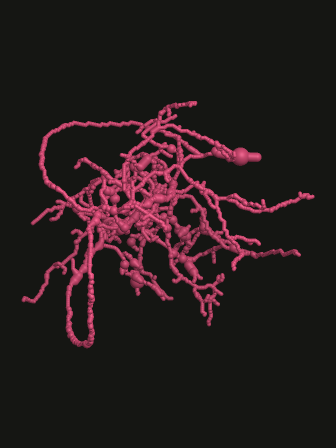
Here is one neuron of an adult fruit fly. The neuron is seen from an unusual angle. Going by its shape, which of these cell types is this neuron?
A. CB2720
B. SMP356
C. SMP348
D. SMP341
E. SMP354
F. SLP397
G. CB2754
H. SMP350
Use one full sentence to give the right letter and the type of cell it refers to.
Within the options, G, CB2754, is the neuron's cell type.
